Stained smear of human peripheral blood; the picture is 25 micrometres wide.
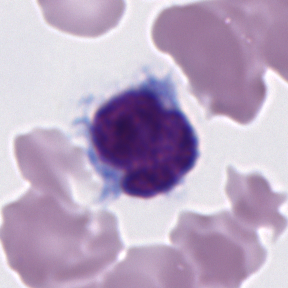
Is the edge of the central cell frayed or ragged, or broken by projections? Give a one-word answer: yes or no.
Yes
